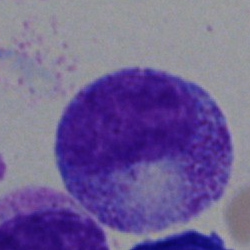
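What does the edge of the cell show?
It is smooth, with no projections.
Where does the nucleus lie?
It fills the upper part of the cell.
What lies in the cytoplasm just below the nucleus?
A pale, nearly colourless area; reddish-purple granules are scattered through the cytoplasm.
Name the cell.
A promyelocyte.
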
